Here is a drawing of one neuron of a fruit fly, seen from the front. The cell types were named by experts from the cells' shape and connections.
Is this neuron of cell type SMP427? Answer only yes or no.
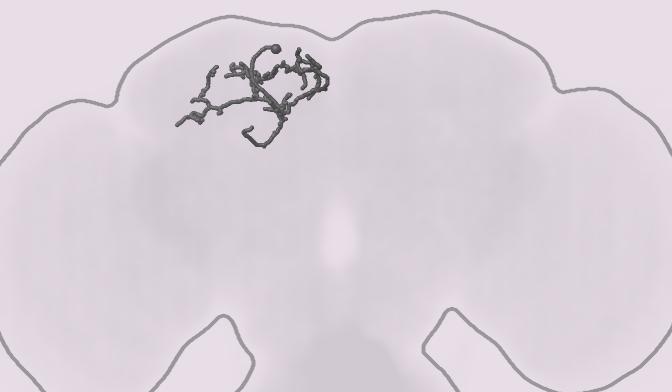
yes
